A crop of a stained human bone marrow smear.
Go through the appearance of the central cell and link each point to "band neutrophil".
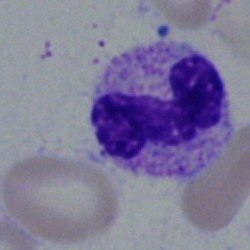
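Start with the nucleus: it is a single elongated band, curved, and bending upward at its right end.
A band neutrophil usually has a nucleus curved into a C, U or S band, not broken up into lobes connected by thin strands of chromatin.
So this single curved band goes with the name. The chromatin here is dark purple and coarsely clumped.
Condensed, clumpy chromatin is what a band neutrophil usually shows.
That fits as well. Around the nucleus, the cytoplasm is abundant and pale pinkish-lilac, with fine pink-violet granules scattered throughout. Taken together, this is a band neutrophil.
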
